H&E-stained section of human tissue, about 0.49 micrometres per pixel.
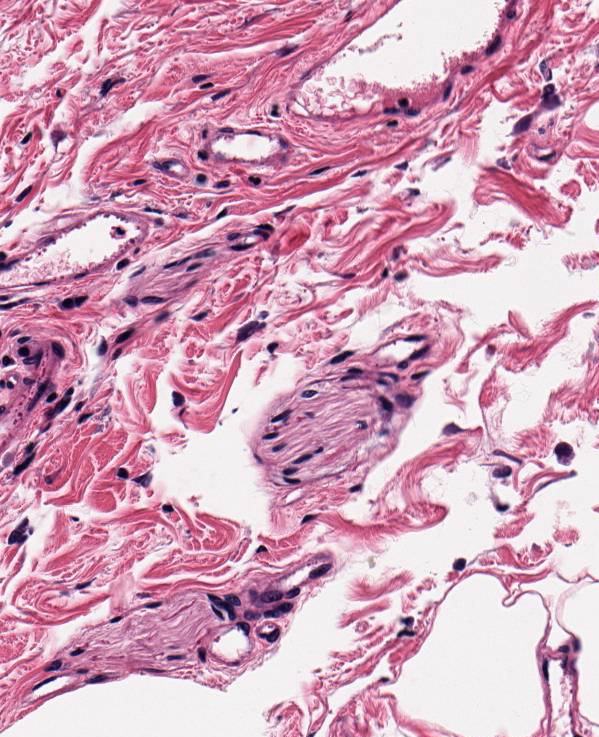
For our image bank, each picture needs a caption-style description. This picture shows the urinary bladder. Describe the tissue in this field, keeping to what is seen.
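Loosely packed, wavy, bright pink collagen bundles, separated by clefts and running in many directions, occupy most of the field. Sparse, scattered dark spindle-shaped nuclei lie between the bundles. Near the centre is a small nerve bundle of pale lilac fibrillary tissue with wavy, elongated nuclei.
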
